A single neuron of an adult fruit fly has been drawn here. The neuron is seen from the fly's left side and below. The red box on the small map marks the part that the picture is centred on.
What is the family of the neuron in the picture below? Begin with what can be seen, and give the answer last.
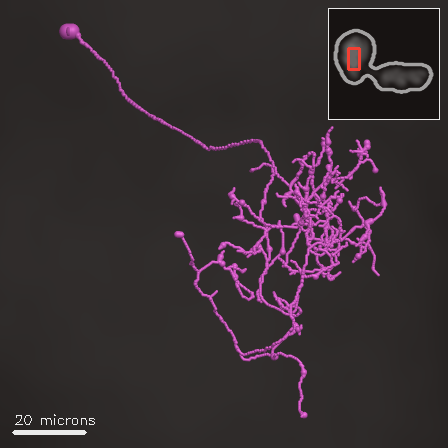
Its cell body lies at the upper left of the picture. From top to bottom in the picture it spans about 110 microns. The picture shows dozens of branch ends. Its broad class is central-brain intrinsic neuron. Its family is hemilineage LHl4_posterior.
